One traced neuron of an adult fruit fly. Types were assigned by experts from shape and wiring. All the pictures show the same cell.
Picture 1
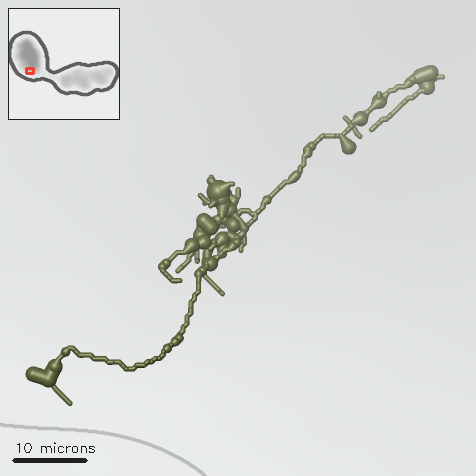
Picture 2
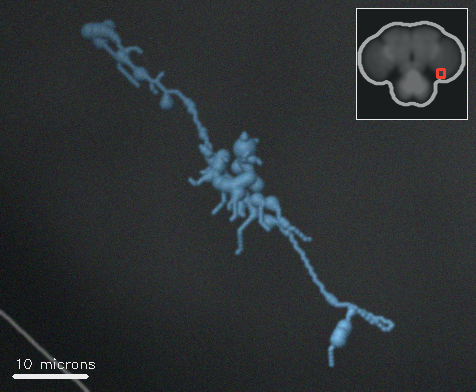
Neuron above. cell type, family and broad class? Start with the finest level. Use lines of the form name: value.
cell type: Mi9
family: Mi
broad class: optic-lobe intrinsic neuron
